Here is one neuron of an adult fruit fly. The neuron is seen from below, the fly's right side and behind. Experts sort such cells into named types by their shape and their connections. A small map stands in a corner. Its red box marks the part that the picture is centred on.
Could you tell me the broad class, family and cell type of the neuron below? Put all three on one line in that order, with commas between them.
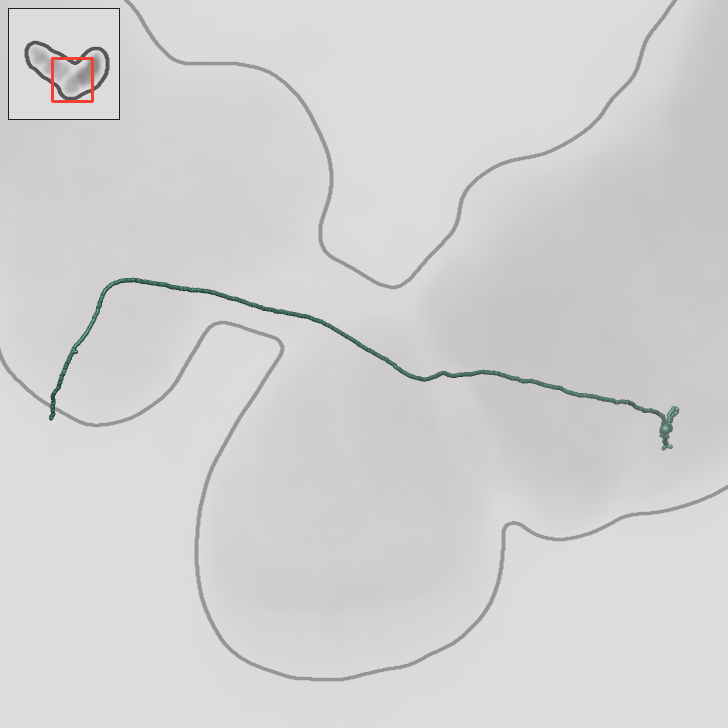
sensory neuron ascending to the brain, class gustatory, LgAG7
